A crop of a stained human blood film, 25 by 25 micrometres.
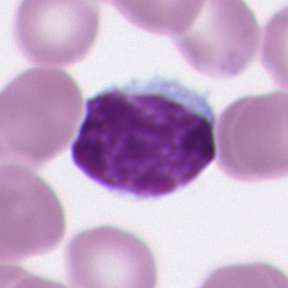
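Typical lymphocyte at the middle of this stained blood smear. Looking closely at the nucleus, the chromatin is dense and coarsely clumped into dark masses, with paler streaks running between them. I see no nucleolus, and no lobes or deep notches either. As for the cytoplasm, it is free of granules.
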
